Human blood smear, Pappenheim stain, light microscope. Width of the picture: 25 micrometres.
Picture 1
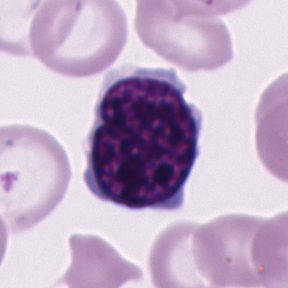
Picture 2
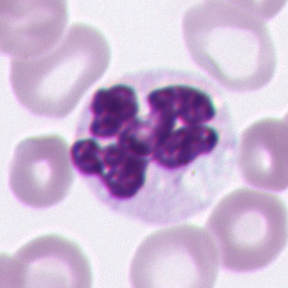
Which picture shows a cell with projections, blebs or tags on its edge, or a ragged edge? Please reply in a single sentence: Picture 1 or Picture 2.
A rough outline is found on the cell in picture 1.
